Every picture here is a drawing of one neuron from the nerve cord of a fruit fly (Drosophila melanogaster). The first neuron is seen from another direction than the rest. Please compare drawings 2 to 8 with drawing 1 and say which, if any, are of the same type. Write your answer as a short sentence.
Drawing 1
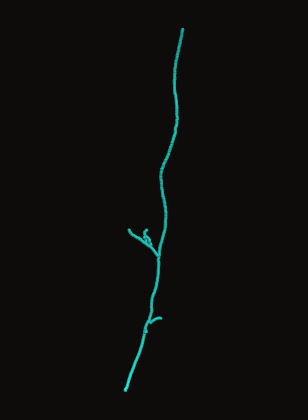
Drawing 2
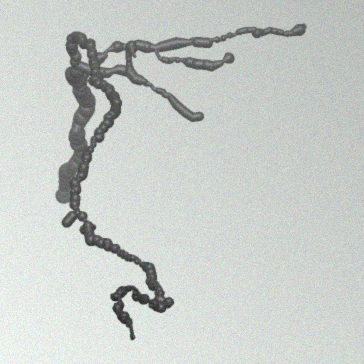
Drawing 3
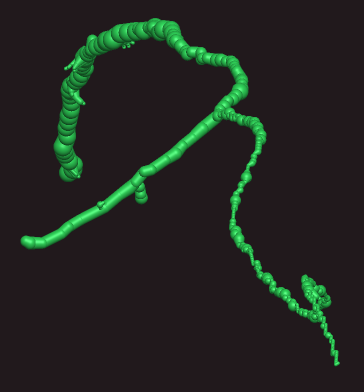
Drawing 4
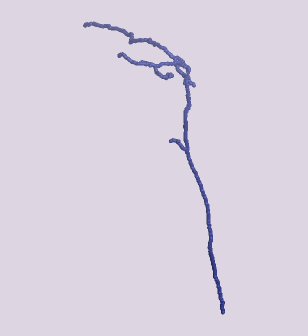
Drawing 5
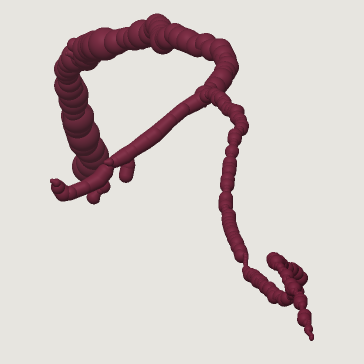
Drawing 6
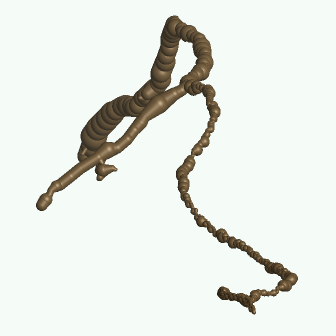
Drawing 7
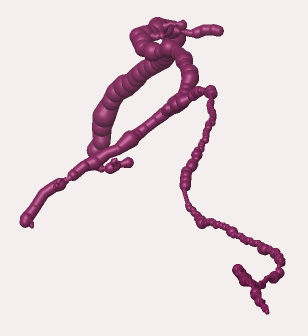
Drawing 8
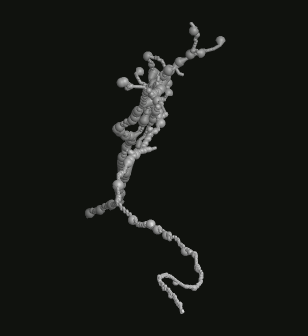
Drawing 3, drawing 5, drawing 6 and drawing 7 are of the same cell type.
